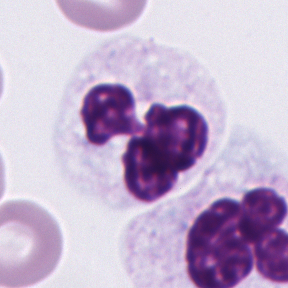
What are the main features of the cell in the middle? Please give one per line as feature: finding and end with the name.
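Nucleus: lobes linked by narrow strands
Chromatin: dark purple, coarsely clumped
Cytoplasm: plentiful, very pale
Granules: fine and faint
Identity: segmented neutrophil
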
